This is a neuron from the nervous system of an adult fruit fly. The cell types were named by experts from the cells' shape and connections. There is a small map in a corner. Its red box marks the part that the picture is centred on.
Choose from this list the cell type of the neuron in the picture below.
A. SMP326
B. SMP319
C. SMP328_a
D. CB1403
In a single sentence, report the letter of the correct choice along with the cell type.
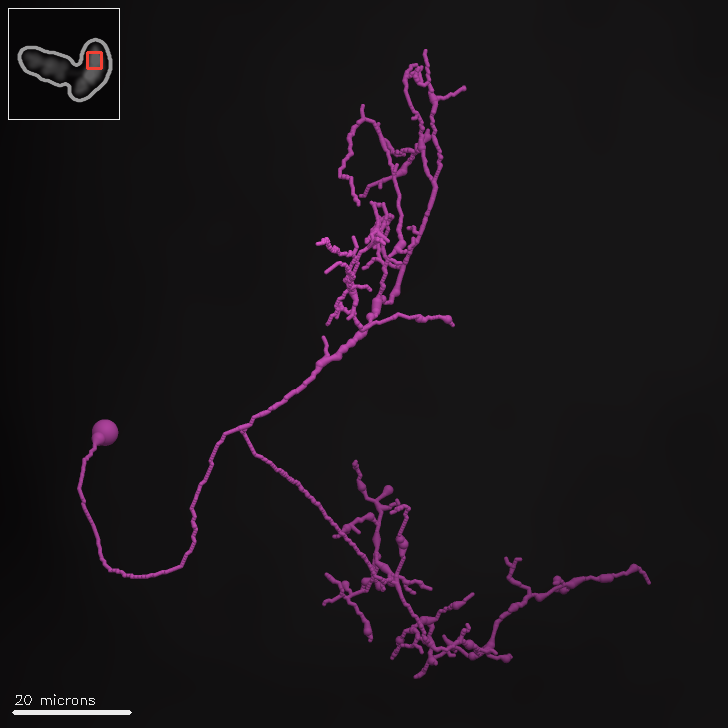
Within the options, B, SMP319, is the neuron's cell type.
